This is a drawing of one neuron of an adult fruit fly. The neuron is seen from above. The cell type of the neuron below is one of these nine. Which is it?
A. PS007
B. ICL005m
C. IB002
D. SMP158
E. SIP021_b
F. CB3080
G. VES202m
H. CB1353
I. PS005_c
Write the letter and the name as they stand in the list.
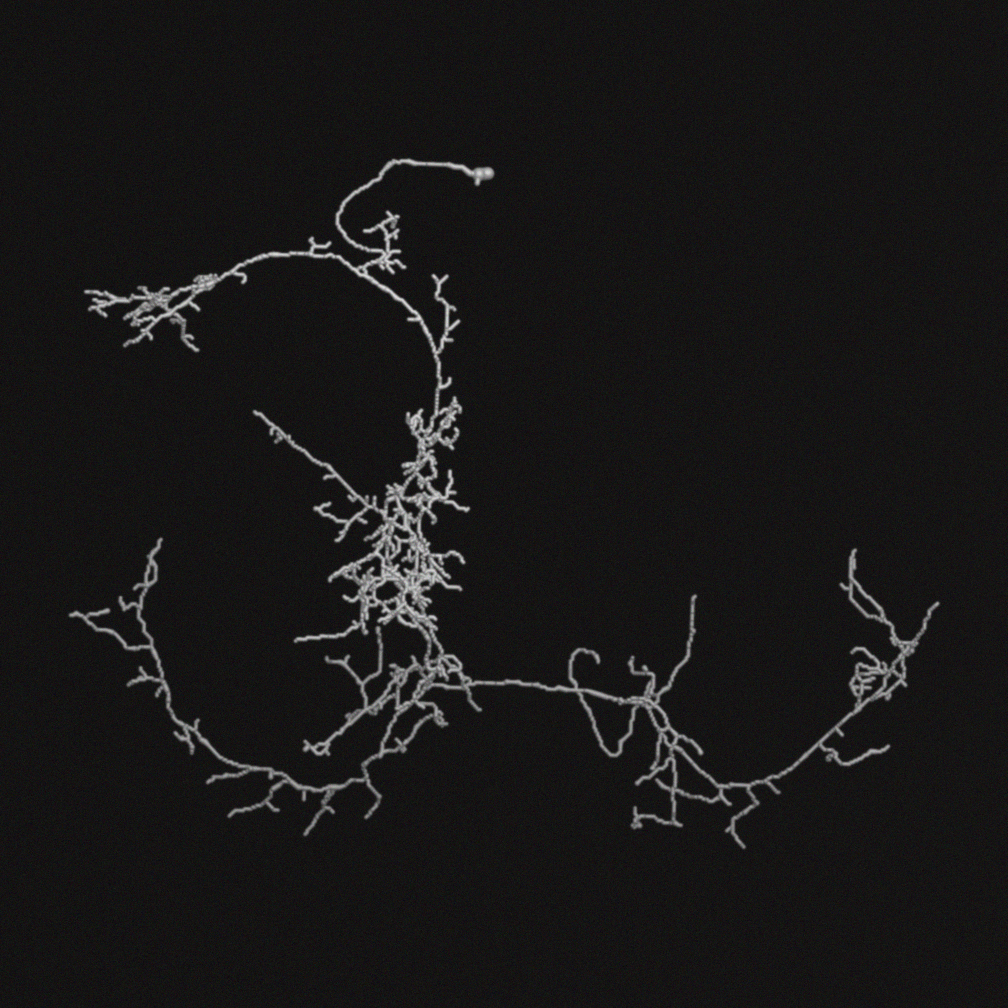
D. SMP158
